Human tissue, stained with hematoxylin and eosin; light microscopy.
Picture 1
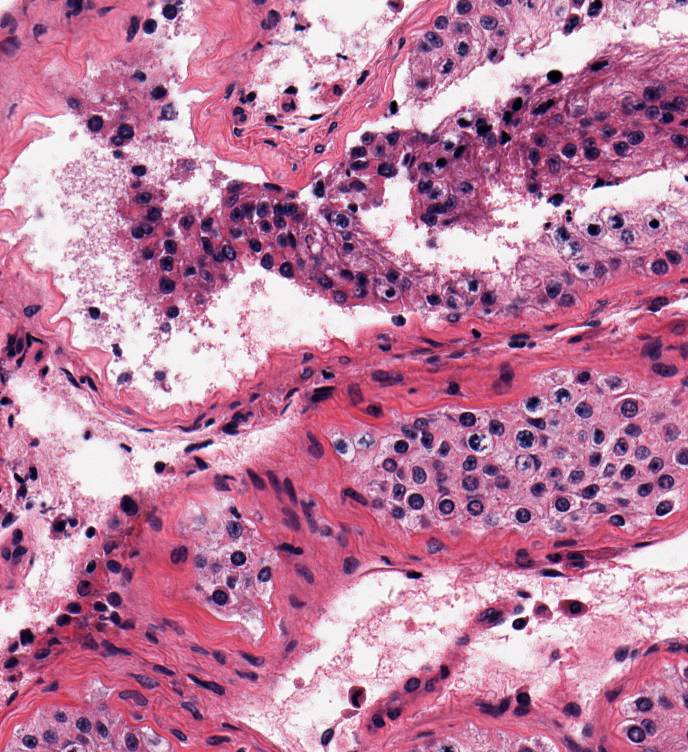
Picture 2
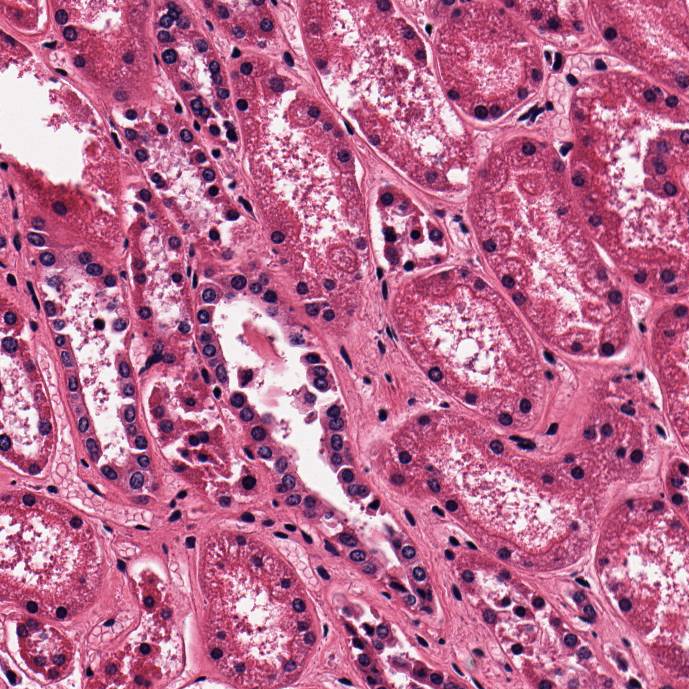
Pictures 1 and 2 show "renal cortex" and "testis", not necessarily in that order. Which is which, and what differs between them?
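First, the assignment: picture 1 is the testis, picture 2 the renal cortex. Tubule walls: picture 1 has thick layered pink collagen with elongated dark nuclei running parallel to the tubule outline, whereas picture 2 has tubules separated by only thin strands of stroma holding scattered elongated, dark spindle-shaped nuclei. Lining and cells: the middle-right tubule of picture 1 is packed with rounded cells whose round central nuclei often sit in pale, clear-looking cytoplasm, while most tubules in picture 2 have a single layer of cuboidal cells with granular, deeply eosinophilic cytoplasm and round nuclei. Material in spaces: picture 2's granular-lined tubules hold pale, flocculent eosinophilic material rather than being empty, and the large space at the upper left of picture 1 holds pale pink granular material with a few detached cells.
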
